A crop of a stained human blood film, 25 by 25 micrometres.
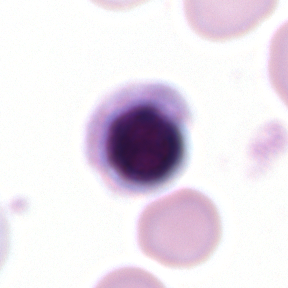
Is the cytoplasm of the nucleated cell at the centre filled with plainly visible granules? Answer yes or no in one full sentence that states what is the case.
No, no granules can be seen in the cytoplasm of this cell.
